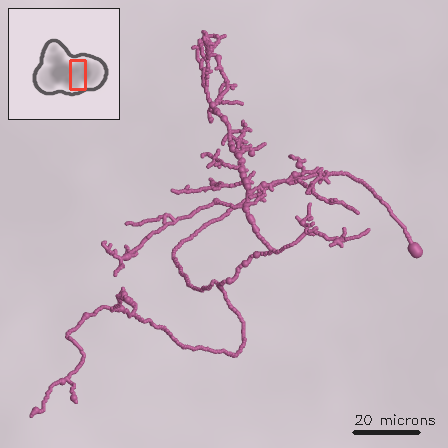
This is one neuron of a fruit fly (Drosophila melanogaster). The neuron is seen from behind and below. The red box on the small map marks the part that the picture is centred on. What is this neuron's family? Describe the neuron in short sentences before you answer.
Its cell body lies on the right of the picture. By the scale bar it is about 120 microns wide in this view. Dozens of branch ends can be seen. Its broad class is central-brain intrinsic neuron. The family is hemilineage AOTUv1_ventral.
